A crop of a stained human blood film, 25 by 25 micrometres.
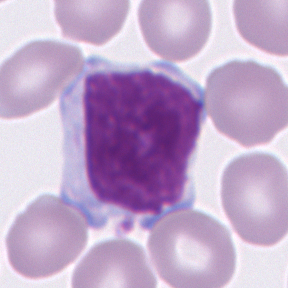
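Large granular lymphocyte, the central cell in a stained peripheral blood smear. Its nucleus looks angular to me, roughly square with fairly straight sides, and the dense dark purple chromatin seems slightly mottled. The cytoplasm appears darker blue at its outer edge than near the nucleus, and small knob-like projections stick out from the cell's lower edge.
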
